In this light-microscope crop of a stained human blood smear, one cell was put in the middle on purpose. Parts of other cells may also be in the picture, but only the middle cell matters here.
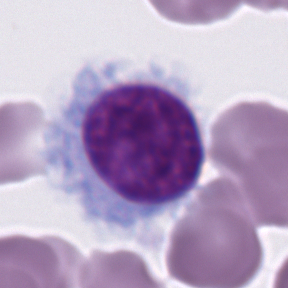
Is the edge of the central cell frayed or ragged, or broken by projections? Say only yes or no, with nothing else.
Yes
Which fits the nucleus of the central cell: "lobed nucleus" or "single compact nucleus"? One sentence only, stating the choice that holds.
One compact round, oval or kidney-shaped mass makes up the nucleus.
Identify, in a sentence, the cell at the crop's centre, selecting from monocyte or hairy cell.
For this crop, the central cell is a hairy cell.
